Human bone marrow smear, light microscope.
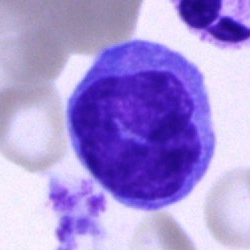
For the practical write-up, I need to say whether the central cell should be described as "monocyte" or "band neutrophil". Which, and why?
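This is a monocyte. Its chromatin is dark purple and finely textured rather than in coarse clumps.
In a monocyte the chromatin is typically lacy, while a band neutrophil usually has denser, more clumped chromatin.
Such fine texture sets it apart from a band neutrophil. A faint pale line crosses the middle of the nucleus, like a fold or cleft. The outline is smooth and roughly round with slightly flattened sides, and no distinct granules are visible in the cytoplasm.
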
